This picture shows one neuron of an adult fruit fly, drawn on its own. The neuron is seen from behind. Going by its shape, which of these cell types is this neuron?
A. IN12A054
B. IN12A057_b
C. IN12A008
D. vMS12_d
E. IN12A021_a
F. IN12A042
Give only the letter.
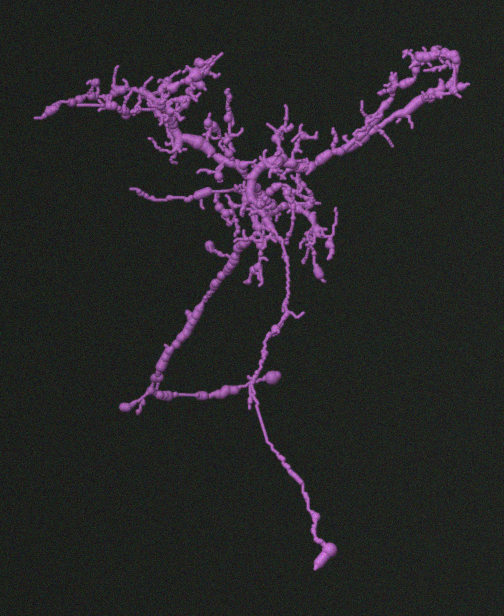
D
